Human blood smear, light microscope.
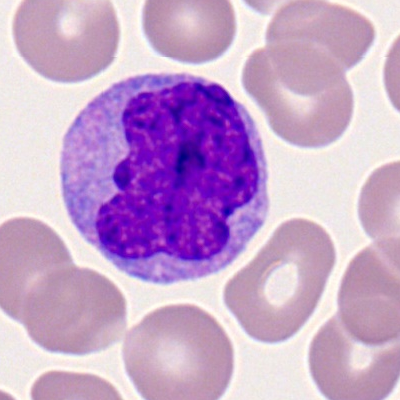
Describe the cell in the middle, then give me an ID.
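Notch in the left side of the nucleus. Nucleus occupies most of the cell. Cytoplasm pale lilac-blue, holding fine pinkish granules. Cell: monocyte.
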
